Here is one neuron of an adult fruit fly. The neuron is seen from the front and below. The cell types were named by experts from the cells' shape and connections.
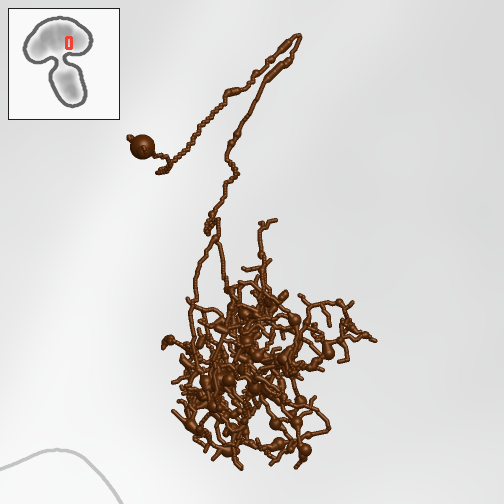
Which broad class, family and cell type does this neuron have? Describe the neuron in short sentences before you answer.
It is in the brain and does not reach the nerve cord. Its cell body lies at the upper left of the picture. Dozens of branch ends can be seen. Its broad class is optic-lobe intrinsic neuron. The family is Li. Its cell type is Li34b.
